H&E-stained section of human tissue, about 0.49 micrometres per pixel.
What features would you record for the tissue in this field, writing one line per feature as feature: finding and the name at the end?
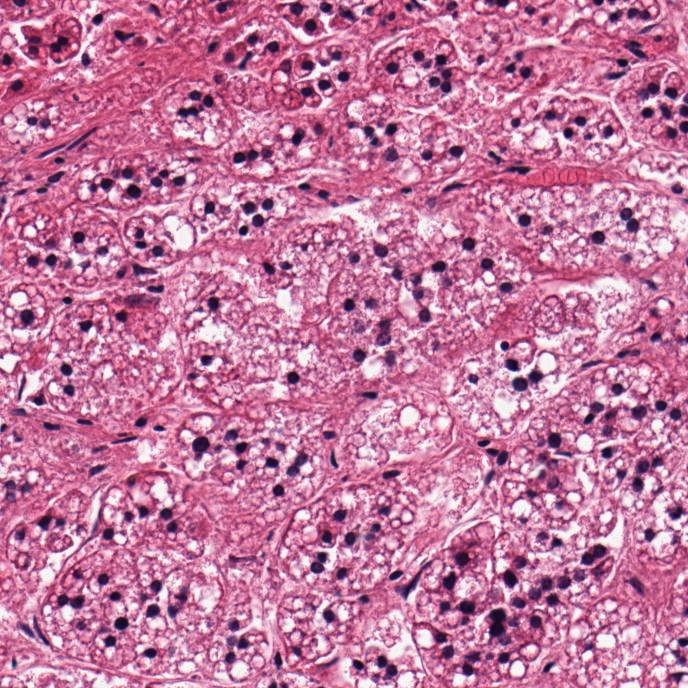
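Arrangement: rounded nests divided by thin partitions throughout
Cytoplasm: abundant, pale, packed with many small clear vacuoles
Nuclei: small, round, darkly stained
Vessel: small capillary holding a short row of red blood cells, in a septum at upper right
Name: adrenal gland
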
